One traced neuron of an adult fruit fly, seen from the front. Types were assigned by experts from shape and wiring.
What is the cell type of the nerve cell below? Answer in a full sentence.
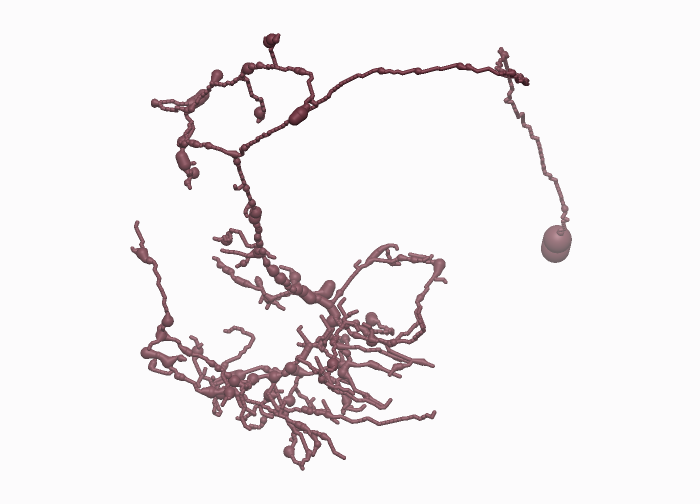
The cell type is IN12B065.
